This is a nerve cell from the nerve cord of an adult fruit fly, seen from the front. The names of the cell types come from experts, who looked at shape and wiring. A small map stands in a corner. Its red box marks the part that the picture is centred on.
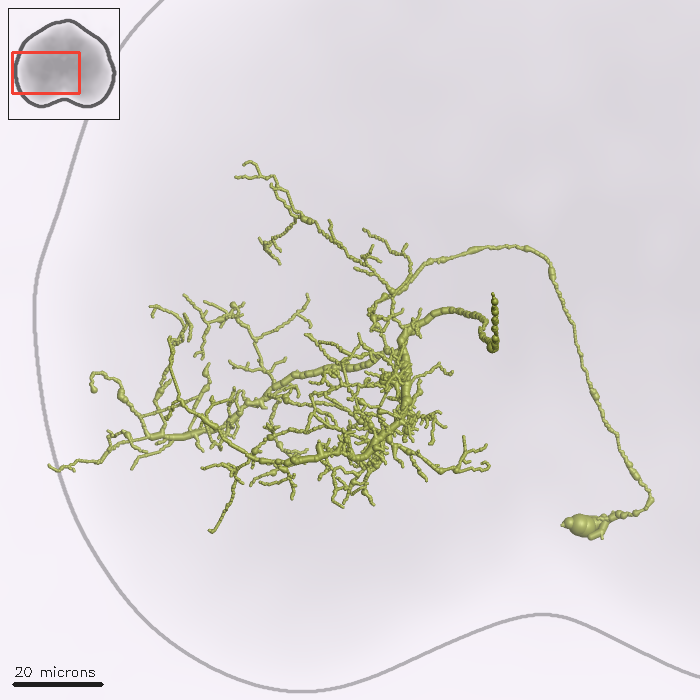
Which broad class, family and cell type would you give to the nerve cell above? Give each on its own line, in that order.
ascending neuron
hemilineage 12B
AN12B017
